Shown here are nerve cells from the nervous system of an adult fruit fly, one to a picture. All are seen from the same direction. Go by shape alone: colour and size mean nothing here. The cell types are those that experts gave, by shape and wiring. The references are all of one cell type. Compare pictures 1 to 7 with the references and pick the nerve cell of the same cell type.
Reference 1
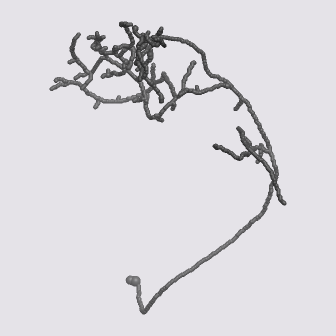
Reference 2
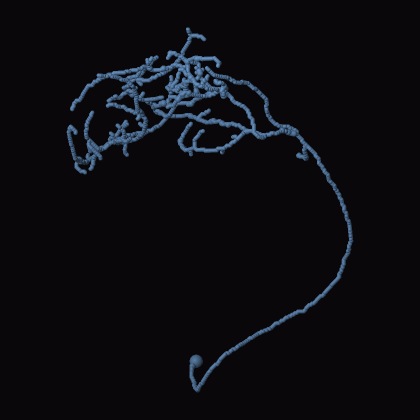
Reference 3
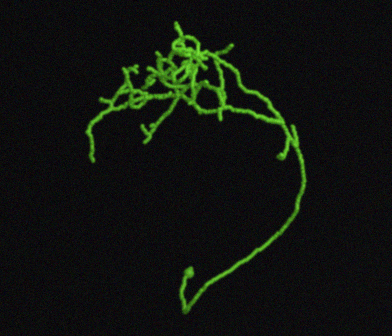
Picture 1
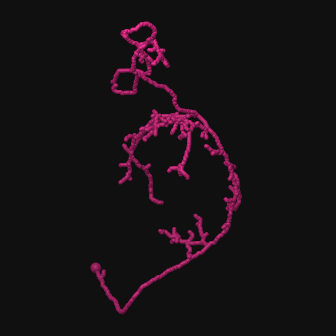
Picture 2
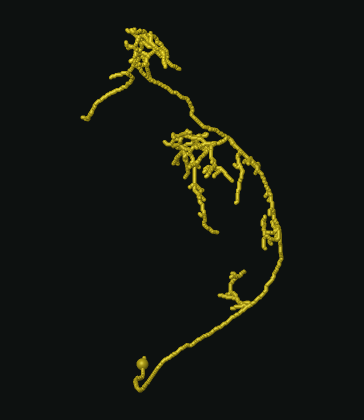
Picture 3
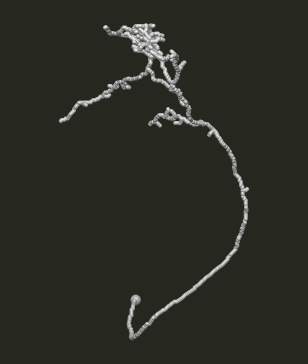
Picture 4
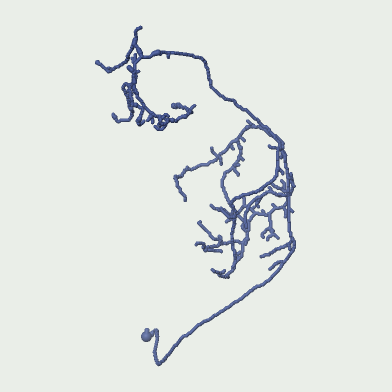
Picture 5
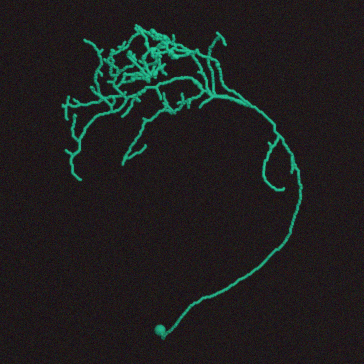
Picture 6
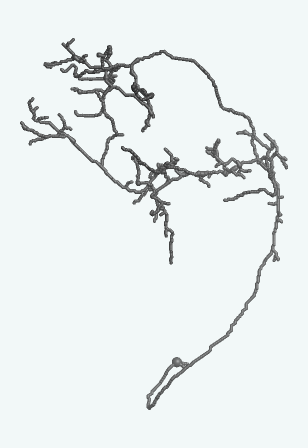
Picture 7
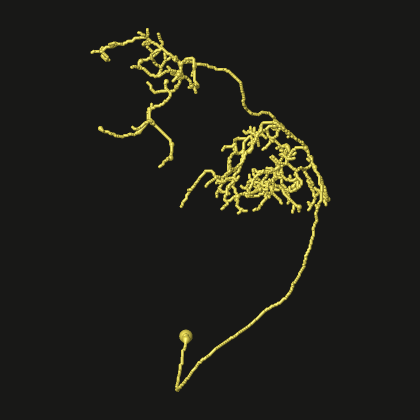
Picture 5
